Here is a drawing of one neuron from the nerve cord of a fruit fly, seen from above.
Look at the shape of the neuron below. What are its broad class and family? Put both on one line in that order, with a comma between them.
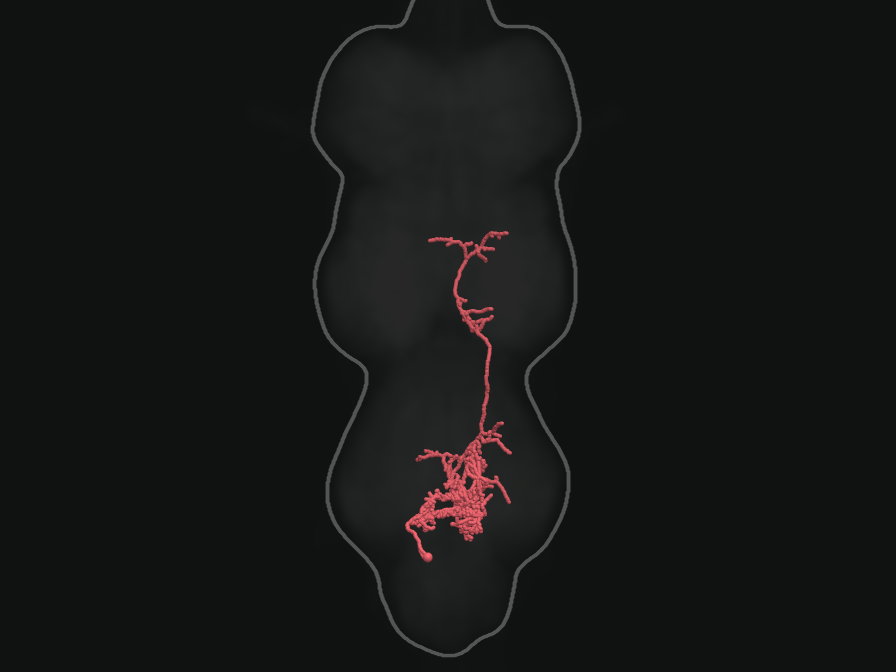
nerve-cord intrinsic neuron, hemilineage 01A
